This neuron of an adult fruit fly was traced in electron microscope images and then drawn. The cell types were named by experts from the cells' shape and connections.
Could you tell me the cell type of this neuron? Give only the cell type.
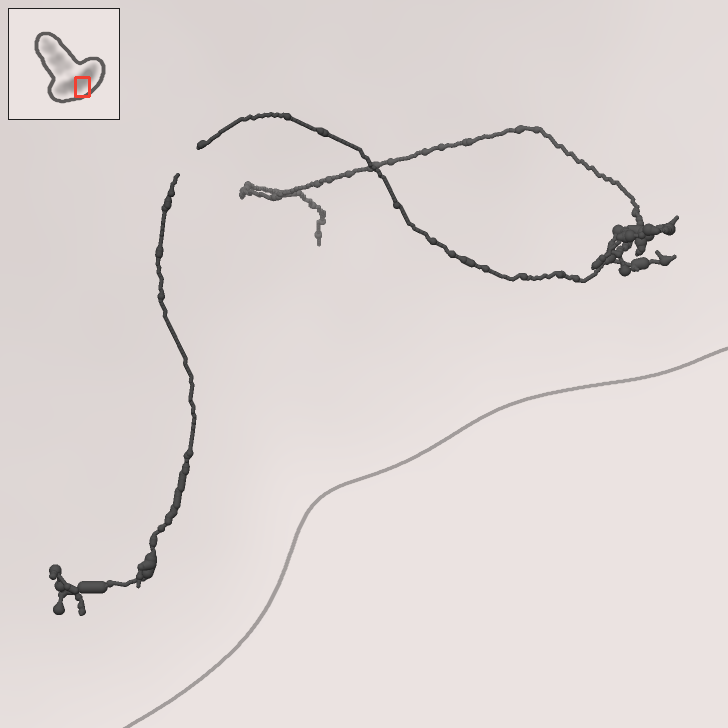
ORN_VA4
